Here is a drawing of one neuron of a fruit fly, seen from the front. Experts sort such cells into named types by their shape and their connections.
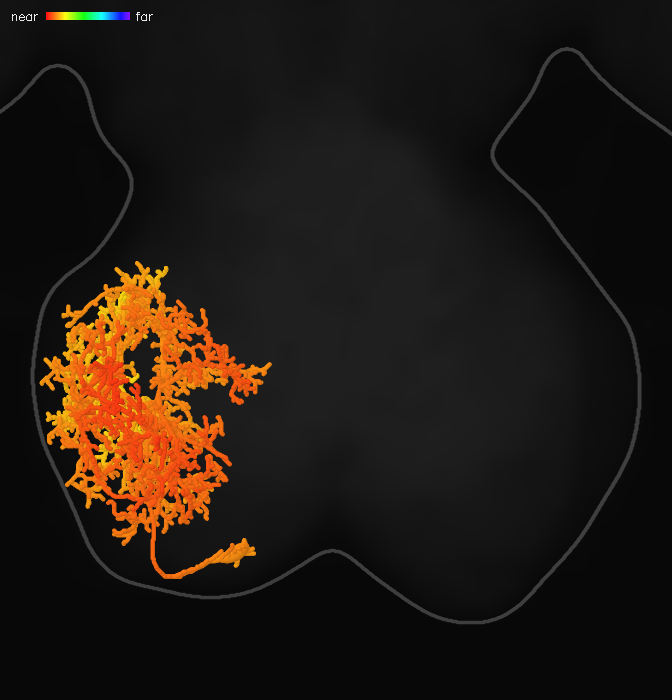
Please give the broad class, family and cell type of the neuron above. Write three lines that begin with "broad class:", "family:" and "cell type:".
broad class: nerve-cord intrinsic neuron
family: hemilineage 13A
cell type: IN13A001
